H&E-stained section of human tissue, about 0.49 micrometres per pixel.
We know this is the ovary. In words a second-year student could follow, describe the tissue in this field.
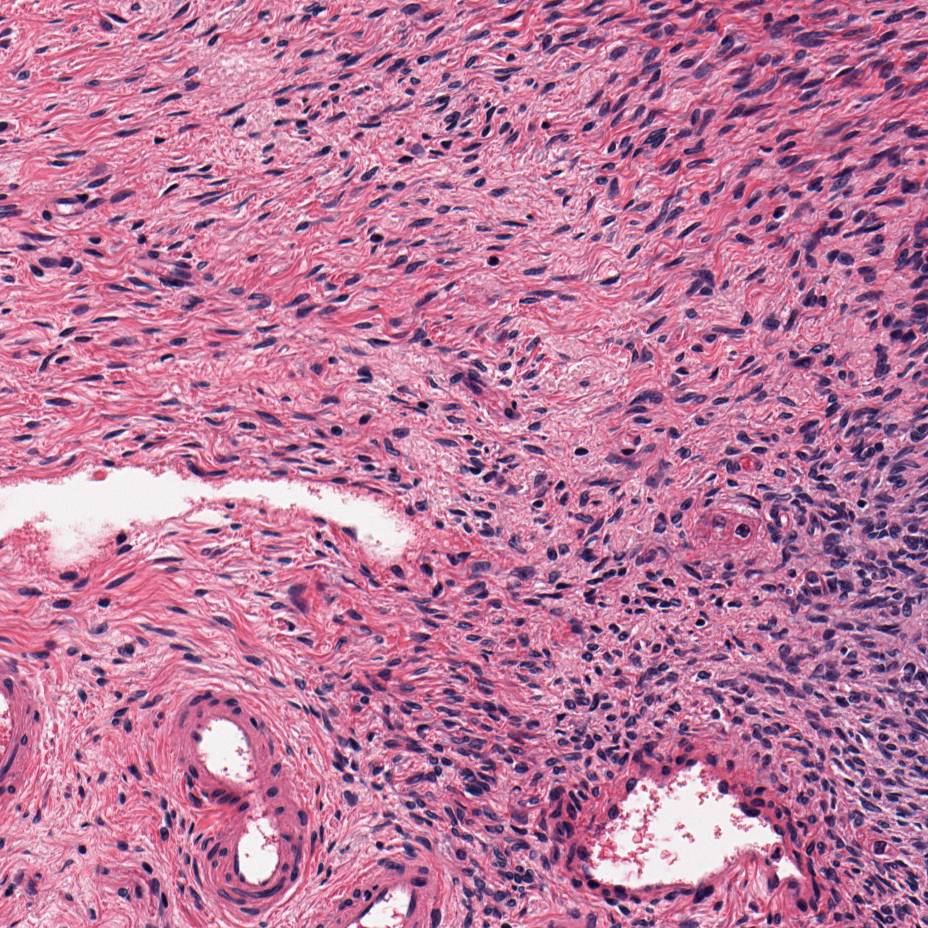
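Cells crowd toward the right and are sparsest upper left. Their nuclei are dark, elongated to oval, with scant cytoplasm and indistinct cell borders. Higher up, cells and collagen run mostly horizontally to obliquely. Lower right, notice a thin-walled vessel holding pale material and a few red blood cells.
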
